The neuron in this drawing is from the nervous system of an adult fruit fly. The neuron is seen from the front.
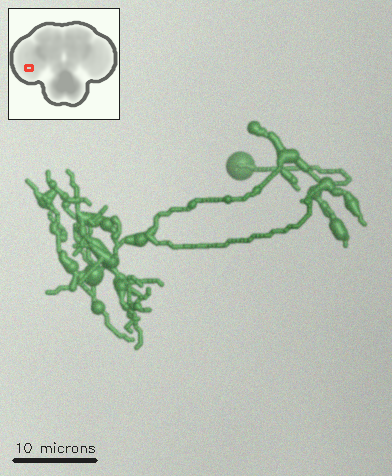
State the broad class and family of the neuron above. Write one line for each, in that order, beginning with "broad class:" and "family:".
broad class: optic-lobe intrinsic neuron
family: T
